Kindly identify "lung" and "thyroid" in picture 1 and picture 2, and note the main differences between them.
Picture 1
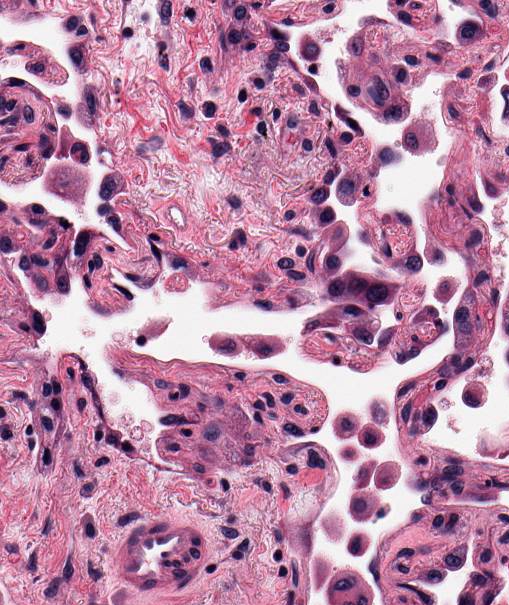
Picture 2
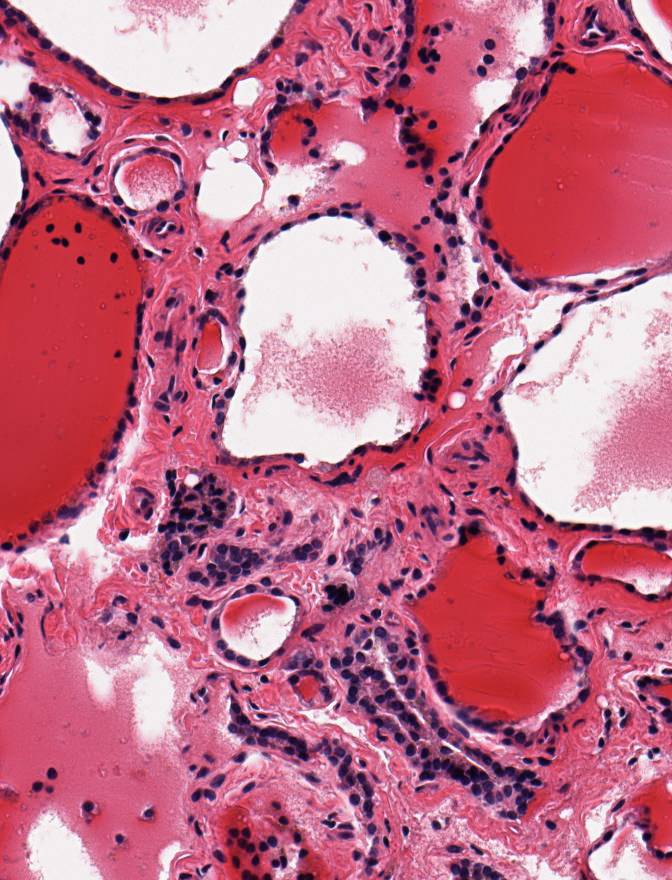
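Lung appears in picture 1; thyroid appears in picture 2. In the lung, plump cuboidal cells with rounded dark nuclei bulging into the spaces line the surfaces in many places, and the walls hold wavy pink collagen with scattered oval to spindle nuclei. Rounded free cells with ample pink cytoplasm and round nuclei lie loose in the space at the lower right.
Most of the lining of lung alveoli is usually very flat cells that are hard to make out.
The thyroid consists of closed, rounded follicles of widely varying size between narrow stromal bands, each lined by one layer of flattened to low cuboidal cells with small, dark, round to oval nuclei.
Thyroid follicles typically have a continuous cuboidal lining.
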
